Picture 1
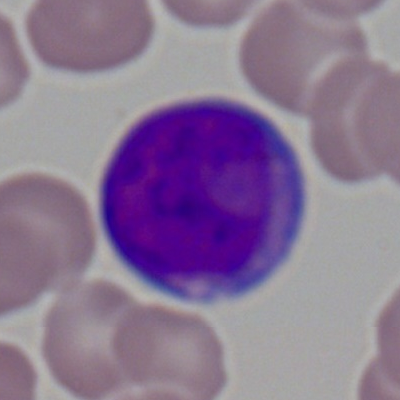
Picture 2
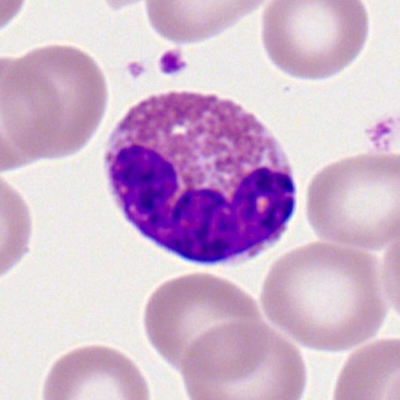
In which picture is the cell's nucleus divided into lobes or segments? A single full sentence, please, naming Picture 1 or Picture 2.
What is divided into lobes is the nucleus of the cell in Picture 2.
